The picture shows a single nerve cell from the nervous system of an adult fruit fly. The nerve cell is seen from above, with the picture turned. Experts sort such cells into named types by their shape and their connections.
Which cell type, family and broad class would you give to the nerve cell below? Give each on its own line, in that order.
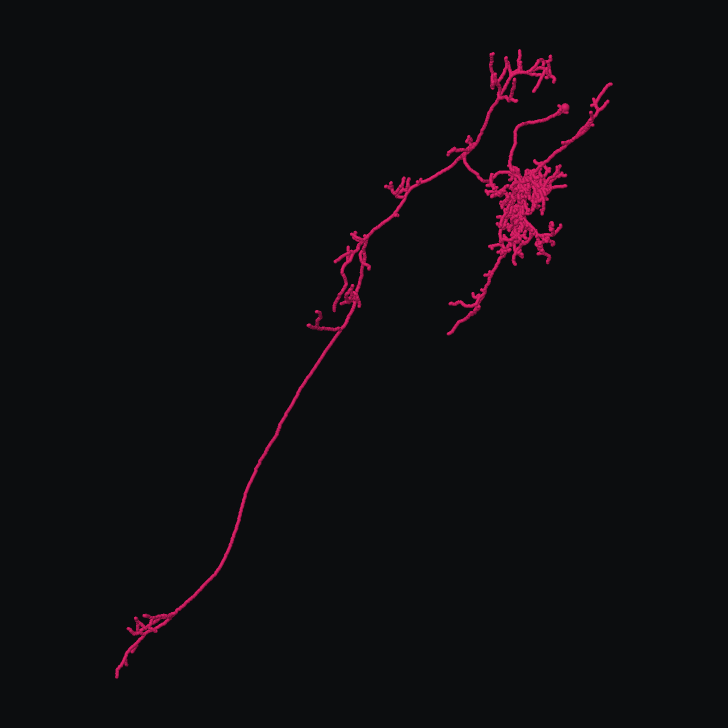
AN12B008
hemilineage 12B
ascending neuron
